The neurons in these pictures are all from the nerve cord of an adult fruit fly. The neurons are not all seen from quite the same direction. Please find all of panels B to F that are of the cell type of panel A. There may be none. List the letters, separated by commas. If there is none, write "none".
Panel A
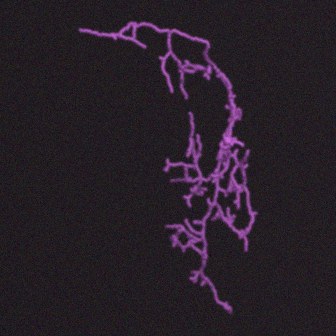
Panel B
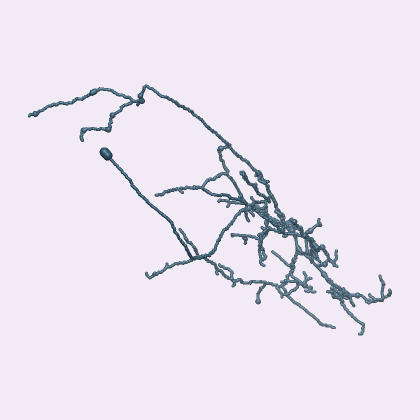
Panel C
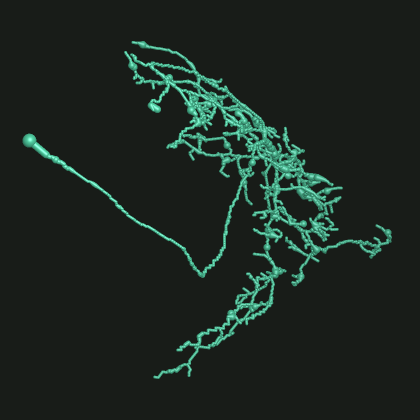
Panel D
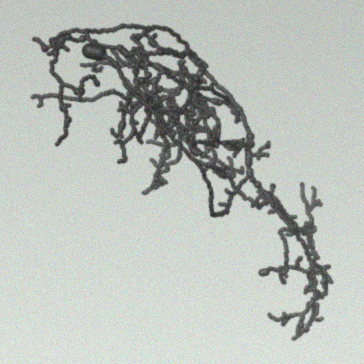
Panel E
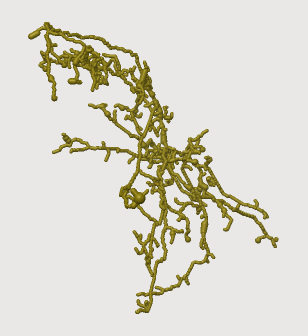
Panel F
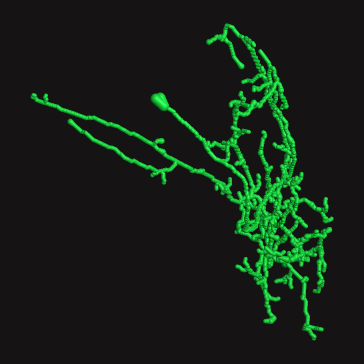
B, C, E, F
